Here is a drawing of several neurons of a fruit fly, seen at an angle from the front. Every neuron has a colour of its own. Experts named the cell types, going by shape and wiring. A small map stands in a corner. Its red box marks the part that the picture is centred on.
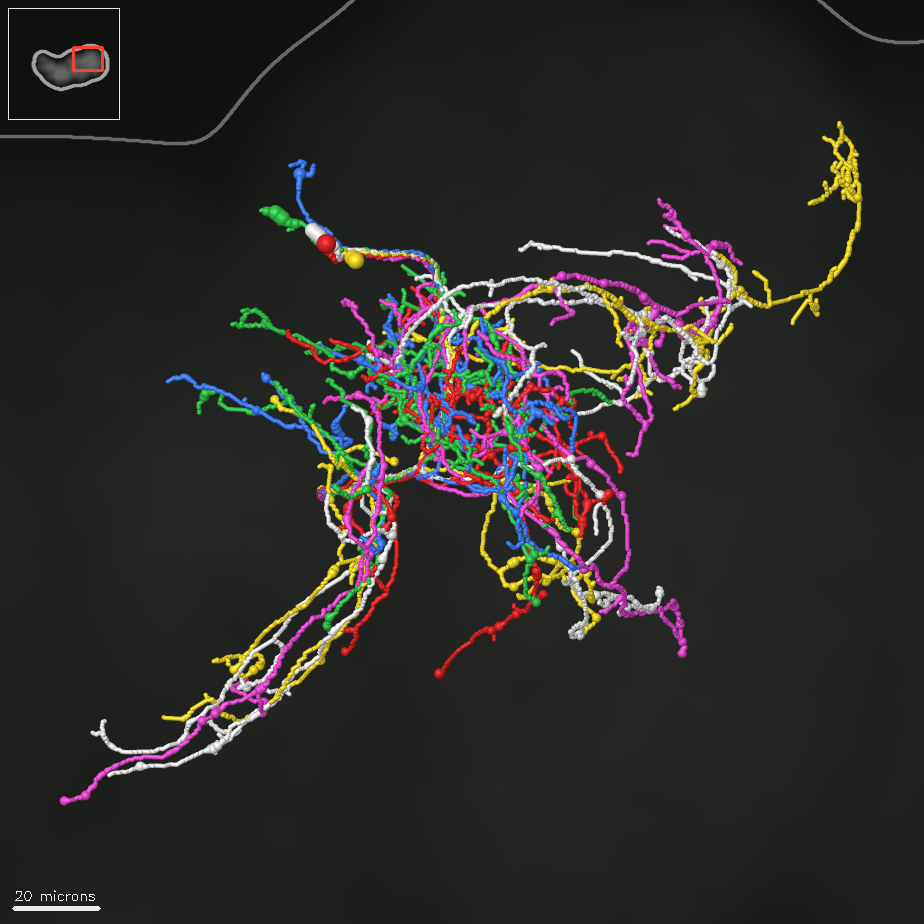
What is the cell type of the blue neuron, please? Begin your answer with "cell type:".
cell type: CB1478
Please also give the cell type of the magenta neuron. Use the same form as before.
cell type: CB3135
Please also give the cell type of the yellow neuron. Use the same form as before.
cell type: CRE037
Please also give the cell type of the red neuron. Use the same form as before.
cell type: CRE035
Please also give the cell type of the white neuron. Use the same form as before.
cell type: CRE038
